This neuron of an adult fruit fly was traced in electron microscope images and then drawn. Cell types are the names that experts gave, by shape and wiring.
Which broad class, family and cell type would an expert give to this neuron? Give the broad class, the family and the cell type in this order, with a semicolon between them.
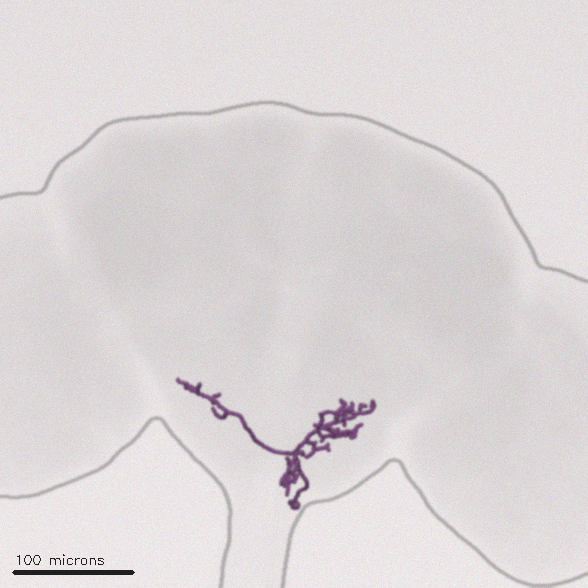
central-brain intrinsic neuron; hemilineage LB3; GNG619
